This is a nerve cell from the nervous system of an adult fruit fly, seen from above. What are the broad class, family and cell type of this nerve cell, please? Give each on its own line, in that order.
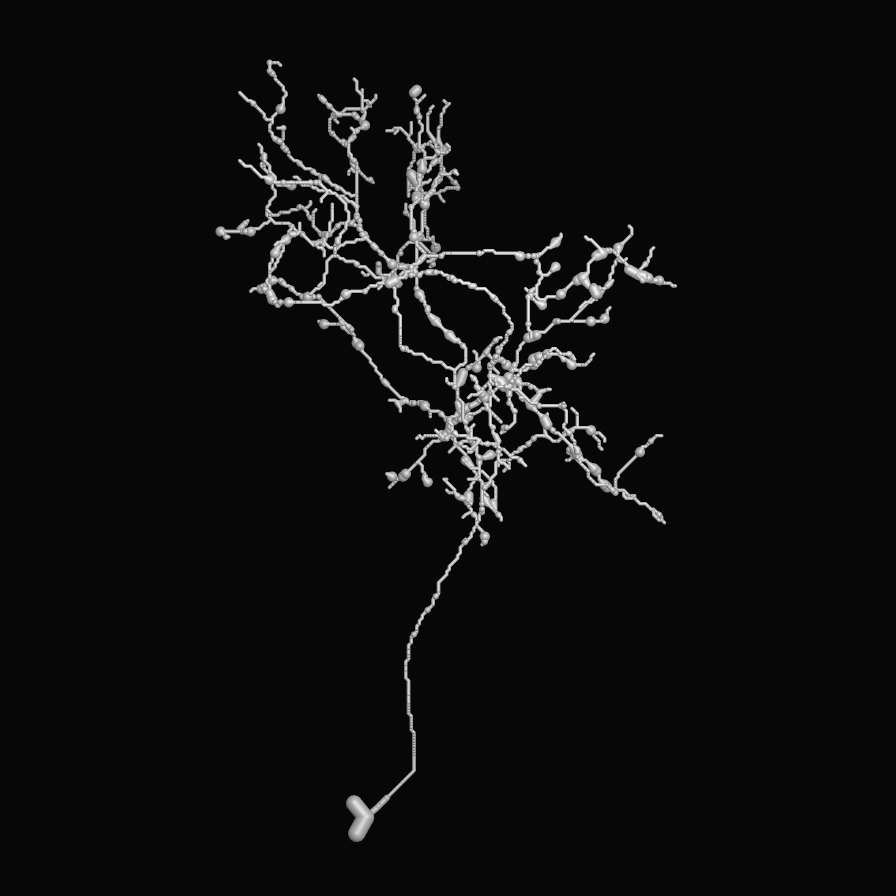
central-brain intrinsic neuron
hemilineage DM6_dorso_lateral
SIP069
